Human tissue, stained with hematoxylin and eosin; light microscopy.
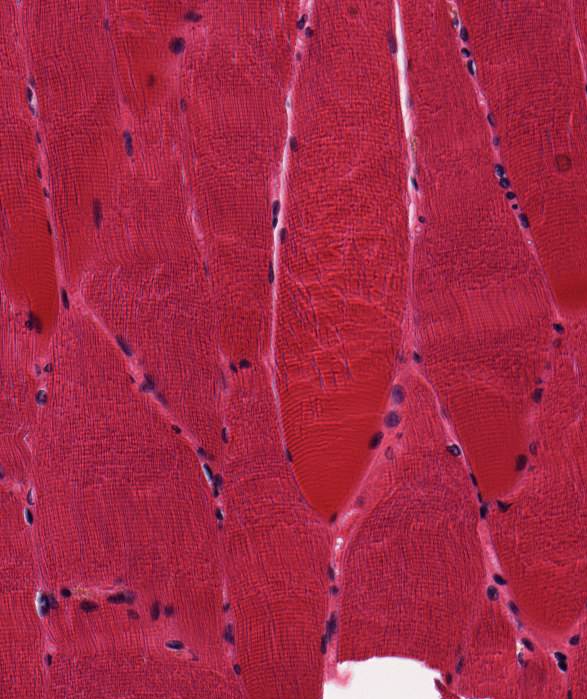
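Skeletal muscle, haematoxylin and eosin stain. First, the eosinophilic fibre cytoplasm carries fine, closely spaced transverse cross-striations. Second, nuclei sit at the edges of the fibres rather than centrally, most of them small, dark purple and elongated along the fibre length. Third, no adipocytes lie between the fibres.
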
